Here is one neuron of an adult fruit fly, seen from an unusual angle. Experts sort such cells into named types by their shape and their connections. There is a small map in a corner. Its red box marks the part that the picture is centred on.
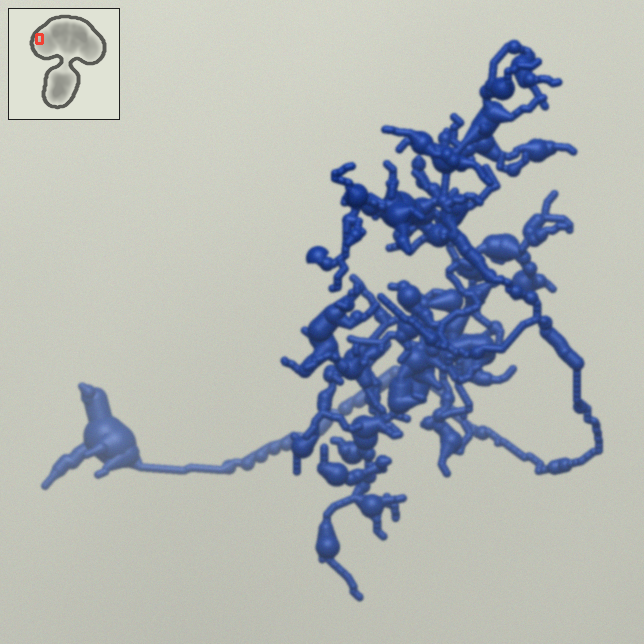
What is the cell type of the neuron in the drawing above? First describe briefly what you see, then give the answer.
Dozens of branch ends can be seen. In this view it is about as wide as it is tall. This is an optic-lobe intrinsic neuron. Its cell type is Dm12.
